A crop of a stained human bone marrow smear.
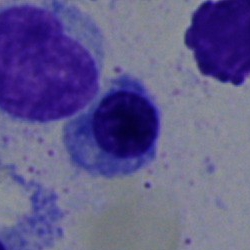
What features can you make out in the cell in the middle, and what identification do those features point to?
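In this cell the nucleus lies off-centre, toward the upper right. No nucleoli can be made out within it. The cytoplasm is blue and shows no granules. The cell is an erythroblast.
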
